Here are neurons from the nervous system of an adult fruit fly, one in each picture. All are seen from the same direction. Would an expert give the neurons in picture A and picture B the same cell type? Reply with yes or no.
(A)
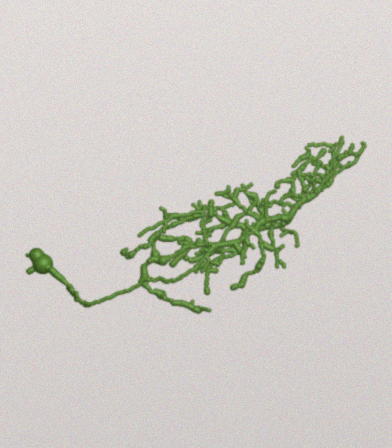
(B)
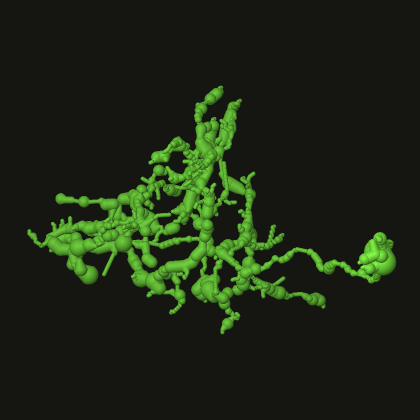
no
